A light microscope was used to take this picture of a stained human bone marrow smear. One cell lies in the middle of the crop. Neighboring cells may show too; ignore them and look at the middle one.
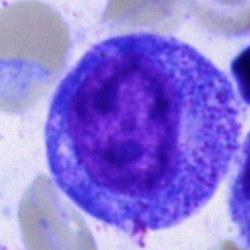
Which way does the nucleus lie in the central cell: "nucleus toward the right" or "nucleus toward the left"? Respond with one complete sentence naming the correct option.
To the right of the nucleus lies the bulk of the cytoplasm.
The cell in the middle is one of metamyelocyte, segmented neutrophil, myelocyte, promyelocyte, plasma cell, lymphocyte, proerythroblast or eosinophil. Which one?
promyelocyte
